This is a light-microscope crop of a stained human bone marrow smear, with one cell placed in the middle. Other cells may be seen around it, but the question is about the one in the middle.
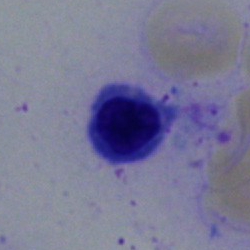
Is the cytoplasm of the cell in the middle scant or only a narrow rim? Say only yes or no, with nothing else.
Yes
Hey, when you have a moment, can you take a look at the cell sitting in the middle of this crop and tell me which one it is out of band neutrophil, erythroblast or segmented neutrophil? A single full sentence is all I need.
As for the cell in the middle, it is an erythroblast.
